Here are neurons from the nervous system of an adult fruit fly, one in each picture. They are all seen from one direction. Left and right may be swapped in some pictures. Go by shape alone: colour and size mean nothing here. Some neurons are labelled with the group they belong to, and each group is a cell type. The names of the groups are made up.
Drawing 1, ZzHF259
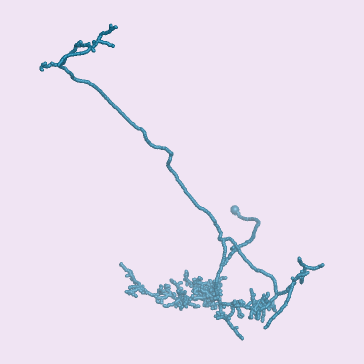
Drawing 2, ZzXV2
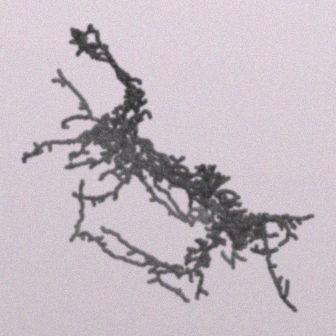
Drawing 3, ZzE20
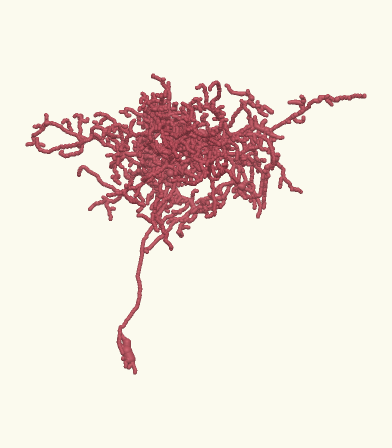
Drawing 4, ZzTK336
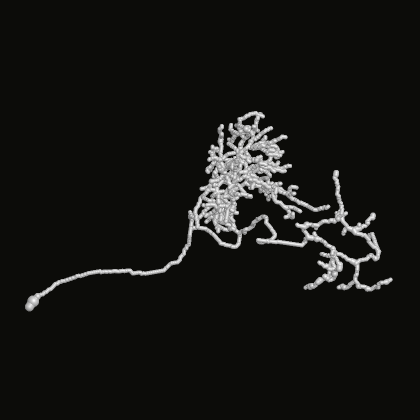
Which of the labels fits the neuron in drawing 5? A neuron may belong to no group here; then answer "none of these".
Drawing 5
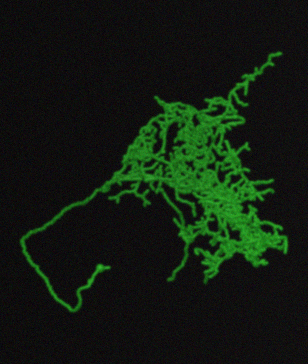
ZzE20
